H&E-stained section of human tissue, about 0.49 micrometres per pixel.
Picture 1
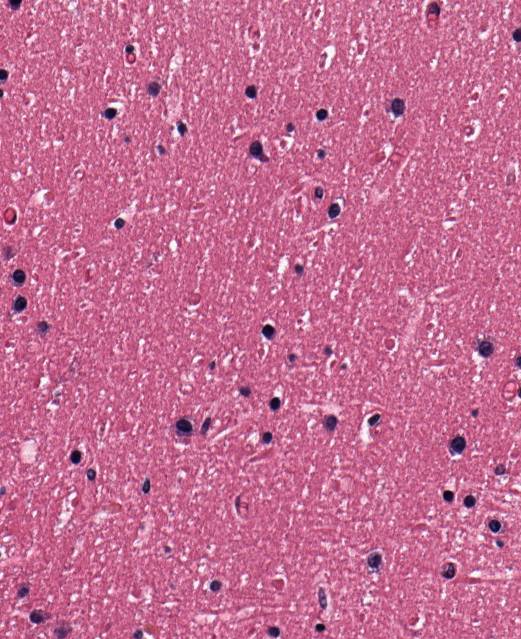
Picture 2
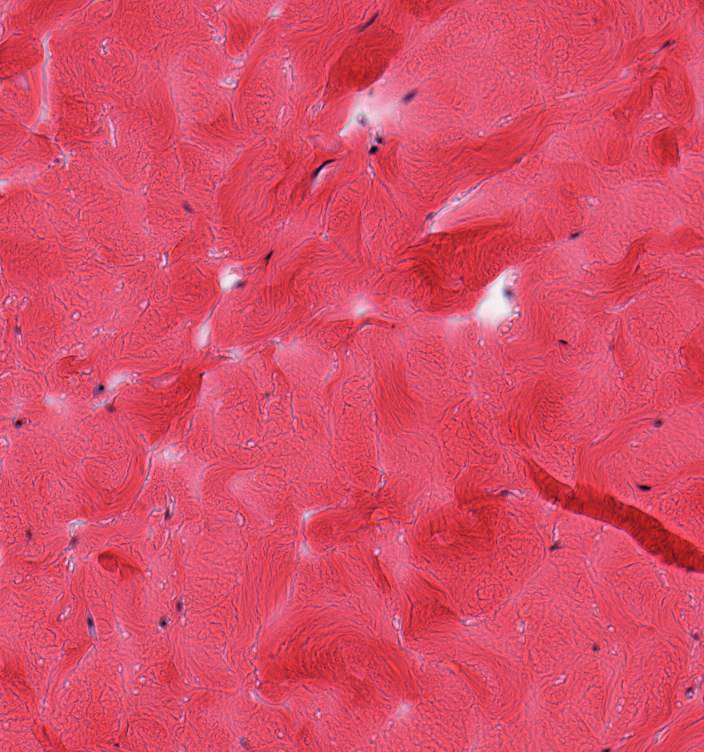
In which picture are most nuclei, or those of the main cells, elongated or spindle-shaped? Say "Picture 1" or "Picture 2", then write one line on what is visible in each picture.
Picture 2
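In picture 1: Most nuclei are small, round and dark blue.
In picture 2: Nuclei are sparse, small, dark and elongated, and are scattered singly between the bundles.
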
